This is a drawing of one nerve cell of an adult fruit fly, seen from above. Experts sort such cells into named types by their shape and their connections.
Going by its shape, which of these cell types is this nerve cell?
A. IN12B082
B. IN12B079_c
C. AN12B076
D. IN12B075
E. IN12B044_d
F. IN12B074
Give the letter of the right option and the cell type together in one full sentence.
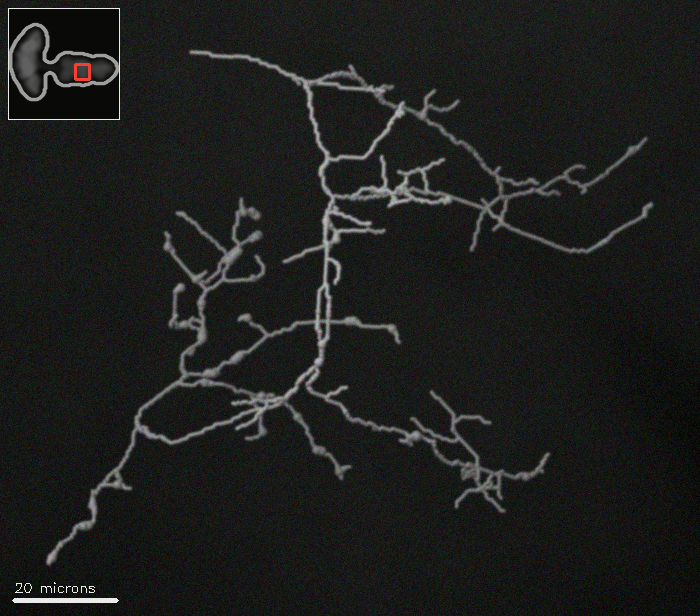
It is as IN12B075, option D, that the nerve cell is typed.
